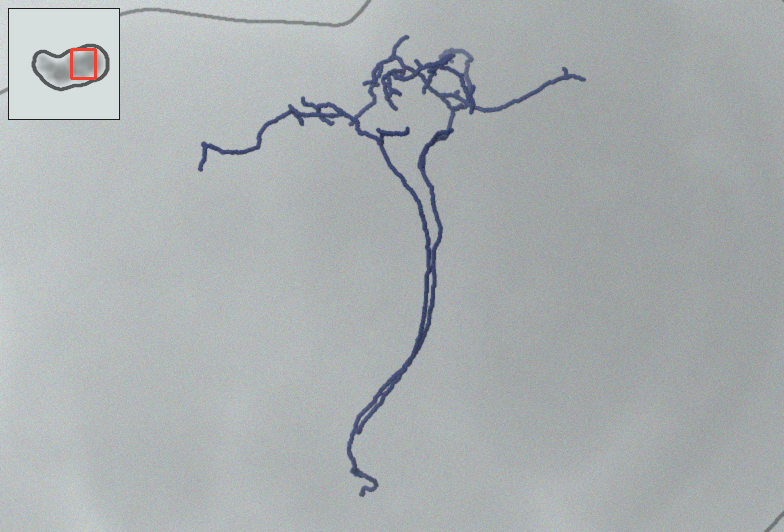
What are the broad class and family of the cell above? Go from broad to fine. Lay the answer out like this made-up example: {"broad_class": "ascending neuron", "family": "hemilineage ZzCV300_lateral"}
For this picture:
{"broad_class": "central-brain intrinsic neuron", "family": "hemilineage SMPpv2_dorsal"}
